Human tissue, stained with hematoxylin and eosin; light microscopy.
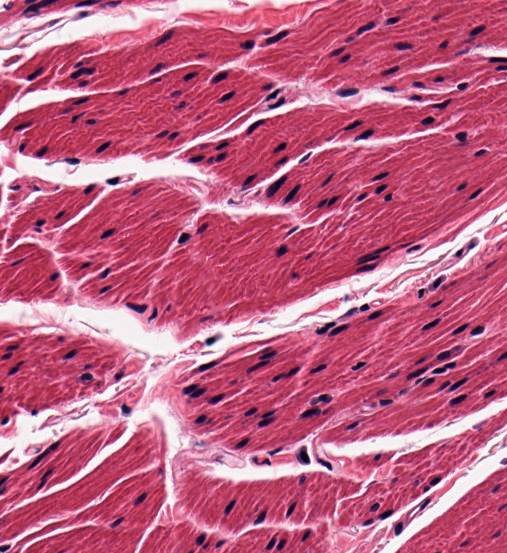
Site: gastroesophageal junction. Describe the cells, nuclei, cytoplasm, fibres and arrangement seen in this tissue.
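Muscle fibres cut lengthwise run roughly parallel, crossing the field obliquely. Their cytoplasm is deep pink, with a fine fibrillar texture running lengthwise. Between the fibres lies scant connective tissue holding only a few slender nuclei. Fat cells are absent throughout.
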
